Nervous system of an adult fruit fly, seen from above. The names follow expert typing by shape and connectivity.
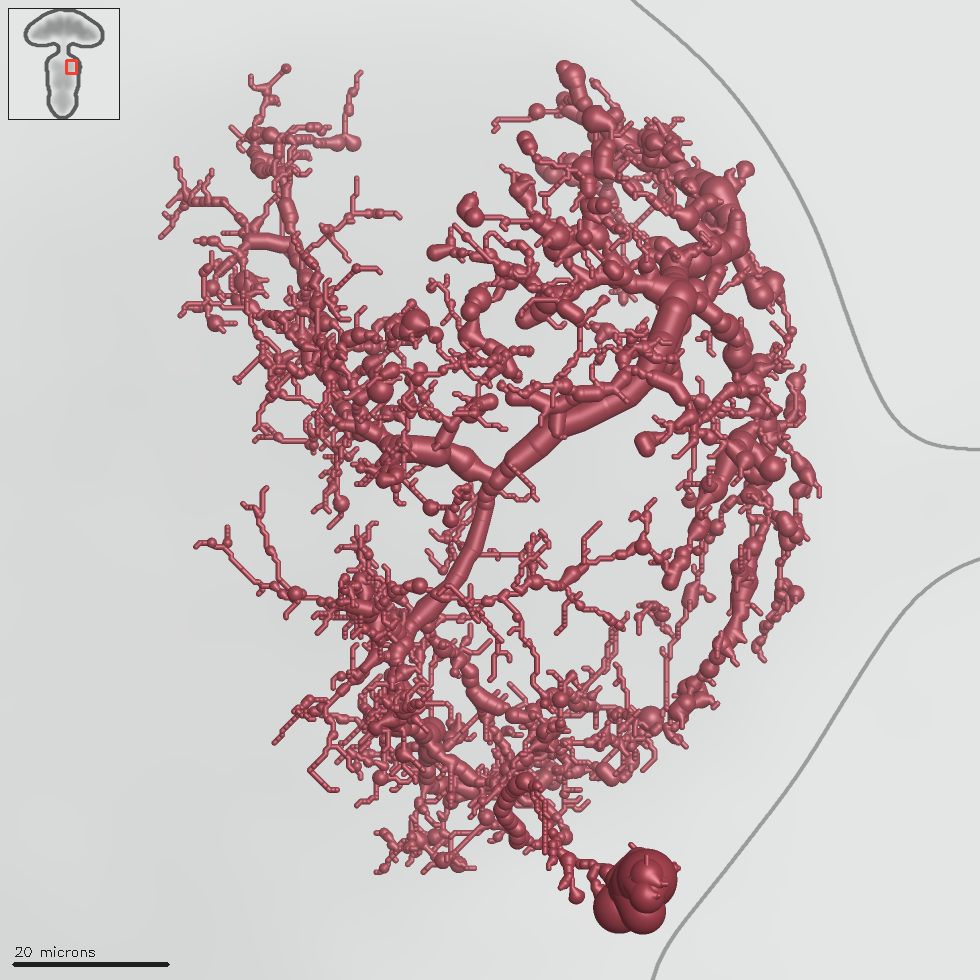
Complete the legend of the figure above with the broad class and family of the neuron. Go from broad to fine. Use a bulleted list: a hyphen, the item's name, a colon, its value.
- broad class: nerve-cord intrinsic neuron
- family: hemilineage 21A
